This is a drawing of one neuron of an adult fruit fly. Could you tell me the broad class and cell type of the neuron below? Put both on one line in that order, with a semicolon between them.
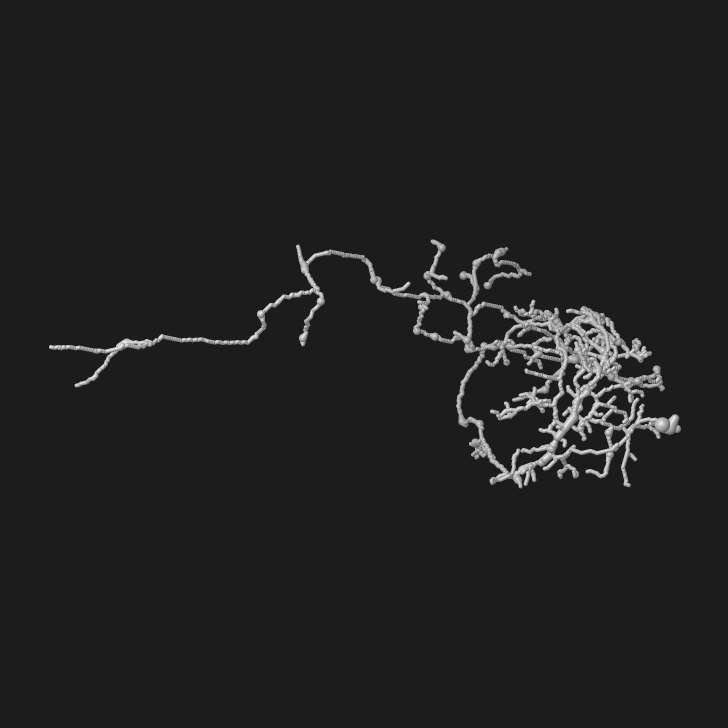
nerve-cord intrinsic neuron; INXXX415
